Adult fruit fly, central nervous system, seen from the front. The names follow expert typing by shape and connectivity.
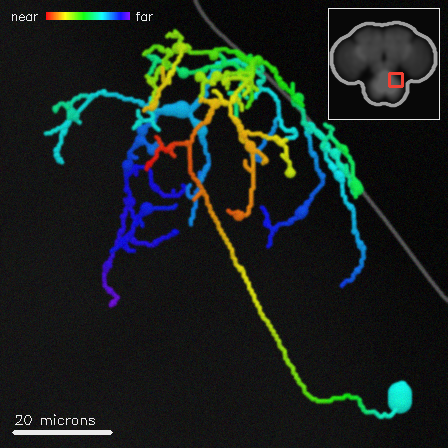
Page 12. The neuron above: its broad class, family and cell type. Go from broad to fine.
nerve-cord intrinsic neuron; hemilineage 08A; IN08A031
